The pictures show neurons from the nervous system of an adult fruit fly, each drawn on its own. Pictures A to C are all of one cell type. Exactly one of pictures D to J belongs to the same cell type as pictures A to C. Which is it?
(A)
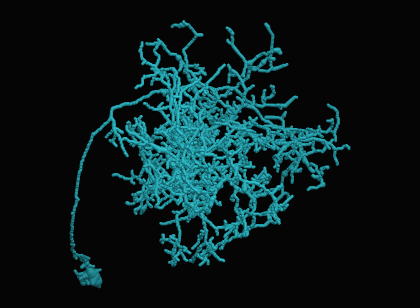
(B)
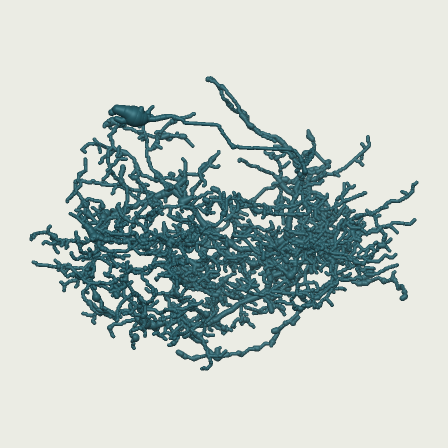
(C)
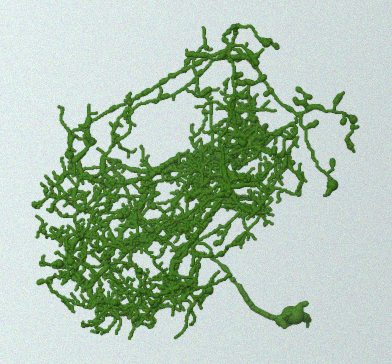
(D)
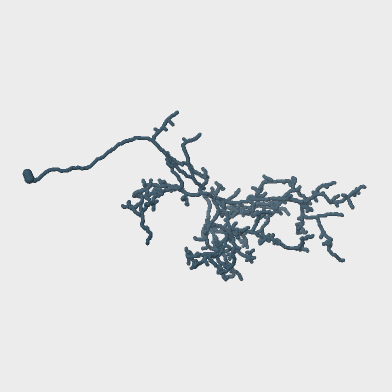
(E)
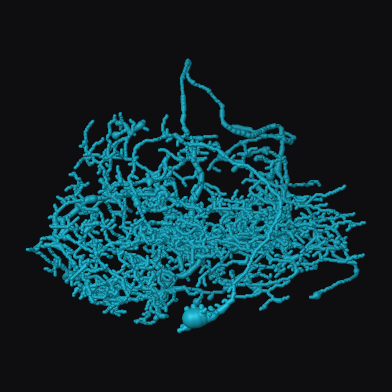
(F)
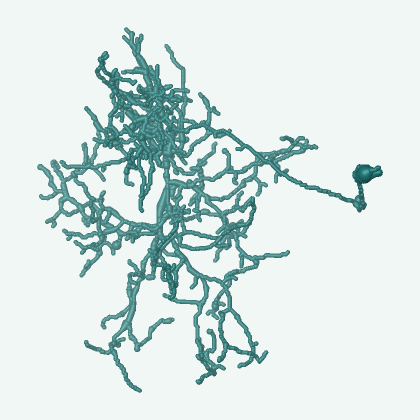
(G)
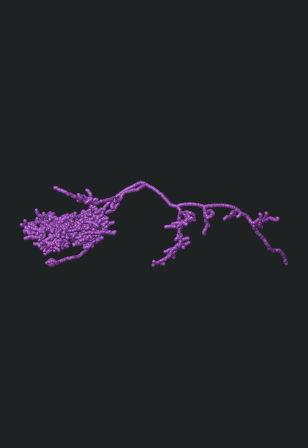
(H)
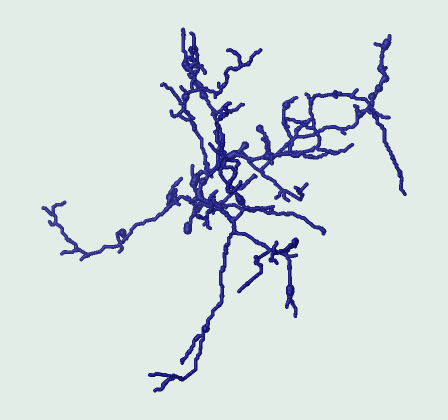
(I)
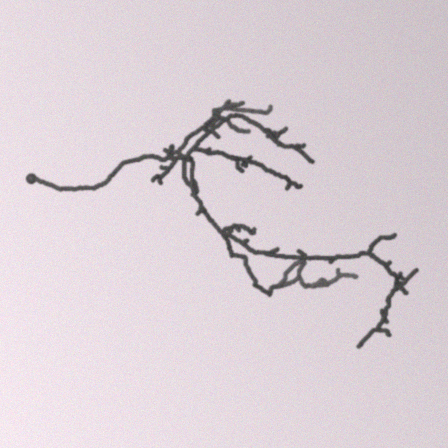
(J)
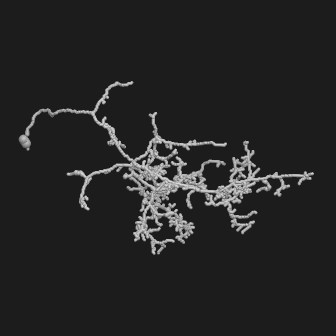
Picture E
